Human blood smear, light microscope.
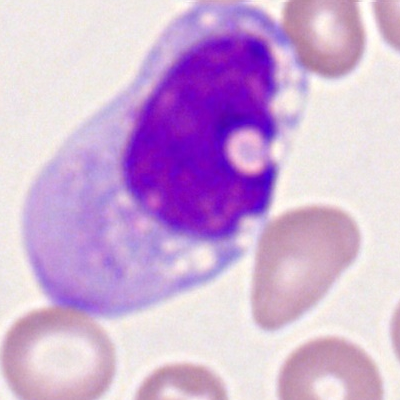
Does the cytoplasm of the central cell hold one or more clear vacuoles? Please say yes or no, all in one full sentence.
Yes, its cytoplasm contains at least one clear vacuole.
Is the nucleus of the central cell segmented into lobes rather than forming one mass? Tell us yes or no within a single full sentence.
No, there is a single compact nucleus in this cell, round, oval or kidney-shaped.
